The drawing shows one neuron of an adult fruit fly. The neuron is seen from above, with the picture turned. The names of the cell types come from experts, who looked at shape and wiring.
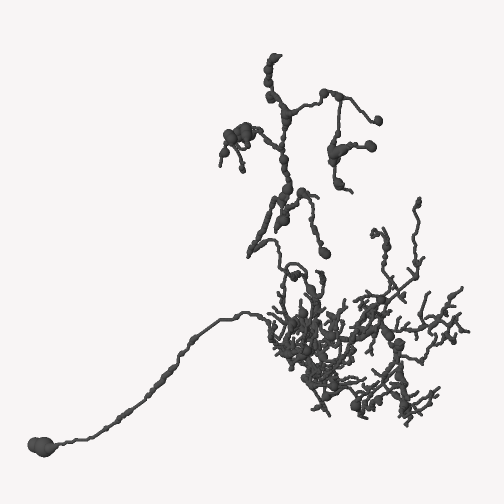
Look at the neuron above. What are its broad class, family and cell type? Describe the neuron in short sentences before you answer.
Its cell body lies at the lower left of the picture. The picture shows dozens of branch ends. This is a central-brain intrinsic neuron. Its family is hemilineage LHa2. Its cell type is LHAV2k12_a.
